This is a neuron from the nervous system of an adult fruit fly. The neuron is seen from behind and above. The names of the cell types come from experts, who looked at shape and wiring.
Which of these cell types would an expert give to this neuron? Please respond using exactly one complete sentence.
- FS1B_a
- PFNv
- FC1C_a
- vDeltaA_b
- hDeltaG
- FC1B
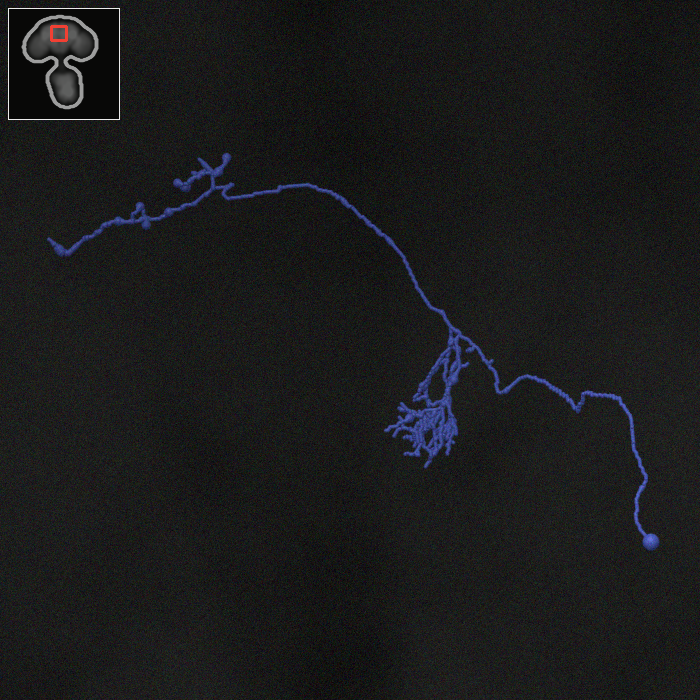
The cell type that fits this neuron is FC1C_a.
